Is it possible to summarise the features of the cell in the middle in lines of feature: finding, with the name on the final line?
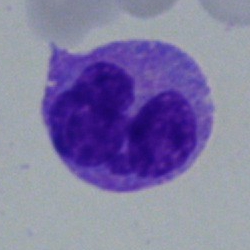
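Contour: roughly round, one small pointed projection at the upper left.
Cytoplasm: moderate rim, widest at the upper right.
Granularity: faint and fine, in the upper part of the cytoplasm.
Vacuoles: none seen.
Cell: monocyte.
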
